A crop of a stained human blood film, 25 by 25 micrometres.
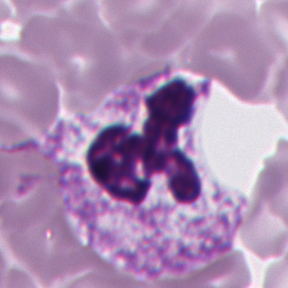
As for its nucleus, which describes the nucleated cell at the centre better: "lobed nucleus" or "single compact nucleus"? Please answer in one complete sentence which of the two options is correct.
The nucleus of the cell is made of distinct lobes, not one mass.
